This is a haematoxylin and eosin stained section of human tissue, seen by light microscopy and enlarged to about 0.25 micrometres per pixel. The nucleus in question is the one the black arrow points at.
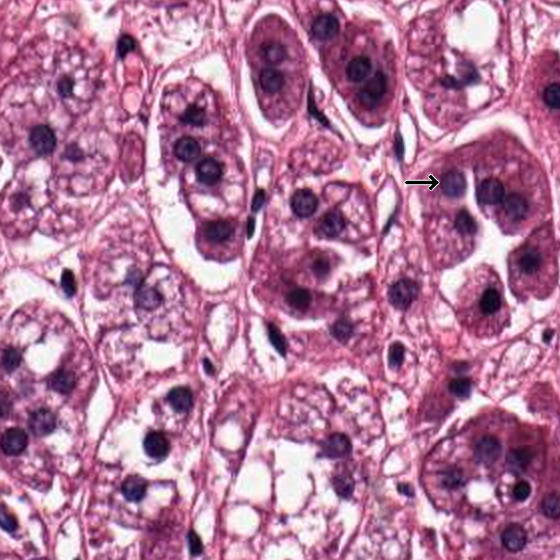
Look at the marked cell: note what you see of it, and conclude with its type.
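The nucleus is round, with a smooth, sharply defined edge. The cytoplasm is pink and finely granular to bubbly, and it surrounds the nucleus. The cell lies in a rounded cluster of cells enclosed by thin pink fibrous strands, with a clear cleft beside it. This is an adrenal cortical cell.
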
